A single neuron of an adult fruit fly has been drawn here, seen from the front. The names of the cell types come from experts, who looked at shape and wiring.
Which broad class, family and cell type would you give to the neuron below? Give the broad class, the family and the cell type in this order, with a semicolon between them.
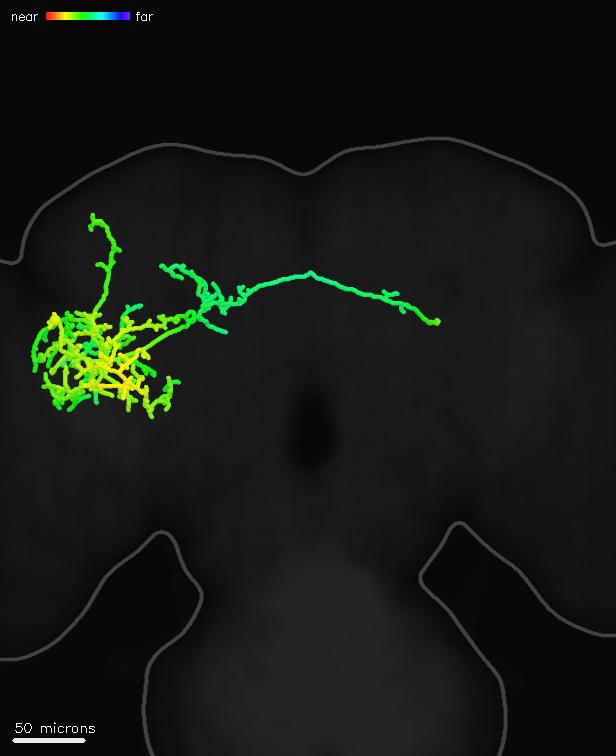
central-brain intrinsic neuron; hemilineage VLPl2_medial; CB3561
